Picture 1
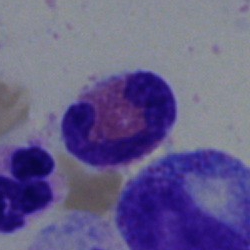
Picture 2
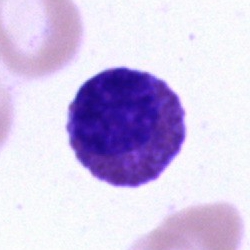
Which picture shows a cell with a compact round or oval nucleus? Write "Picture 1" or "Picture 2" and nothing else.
Picture 2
